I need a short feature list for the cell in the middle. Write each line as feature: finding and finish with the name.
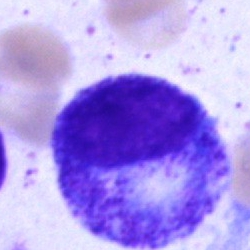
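Outline: round
Nucleus: sits eccentrically, up in the upper half
Chromatin: dense, staining deep purple
Cytoplasm: lots of coarse dark purple granules
Name: promyelocyte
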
